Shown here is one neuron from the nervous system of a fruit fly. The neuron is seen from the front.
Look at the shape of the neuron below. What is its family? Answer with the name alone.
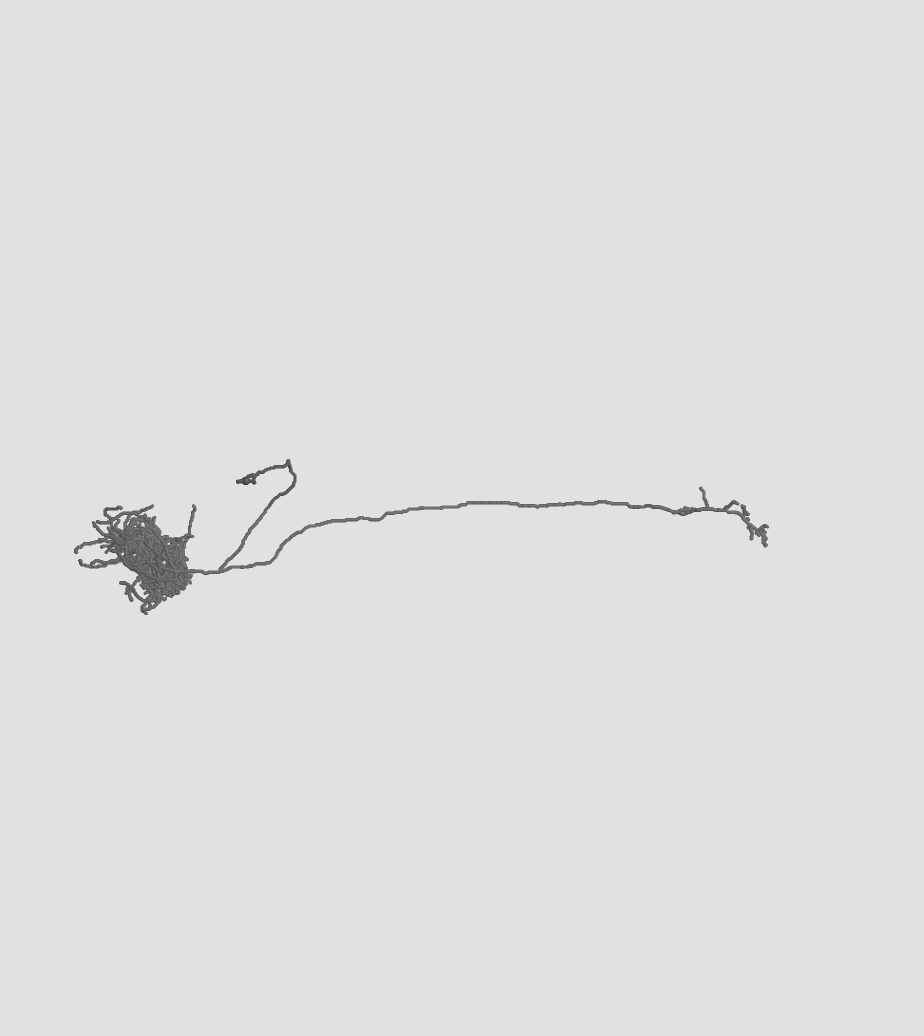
hemilineage VLPa2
